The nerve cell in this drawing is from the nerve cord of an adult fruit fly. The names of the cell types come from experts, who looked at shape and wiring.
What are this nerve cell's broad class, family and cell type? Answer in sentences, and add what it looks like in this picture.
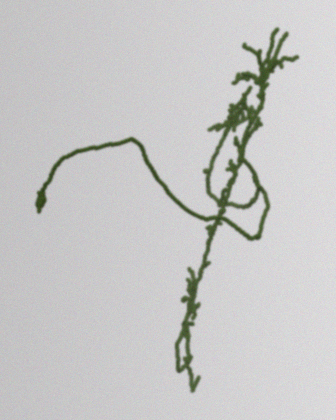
Its broad class is nerve-cord intrinsic neuron. The family is hemilineage 02A. The cell type is IN02A063. As drawn here it is taller than it is wide.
